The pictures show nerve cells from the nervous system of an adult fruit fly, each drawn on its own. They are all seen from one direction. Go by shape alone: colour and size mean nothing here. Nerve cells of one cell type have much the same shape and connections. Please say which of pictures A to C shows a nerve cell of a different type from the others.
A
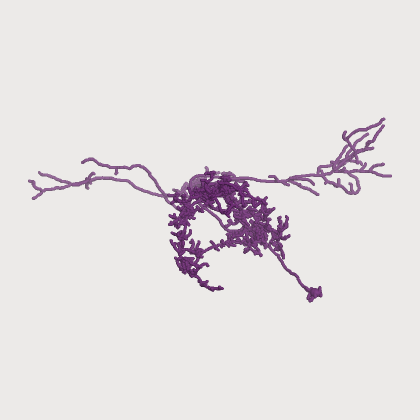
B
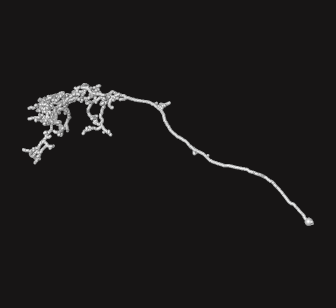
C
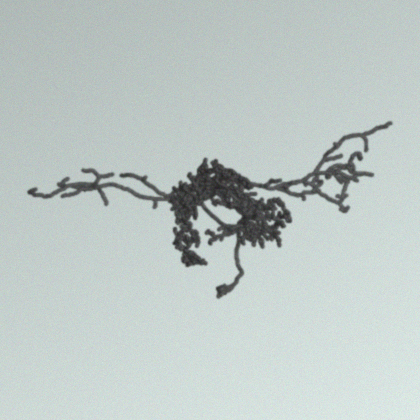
B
